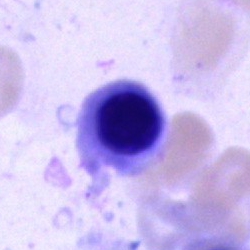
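Erythroblast, central cell of a stained bone marrow smear. Outline roughly round. Nucleus off-centre toward the right; chromatin very dark and dense. Cytoplasmic rim widest on the left.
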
